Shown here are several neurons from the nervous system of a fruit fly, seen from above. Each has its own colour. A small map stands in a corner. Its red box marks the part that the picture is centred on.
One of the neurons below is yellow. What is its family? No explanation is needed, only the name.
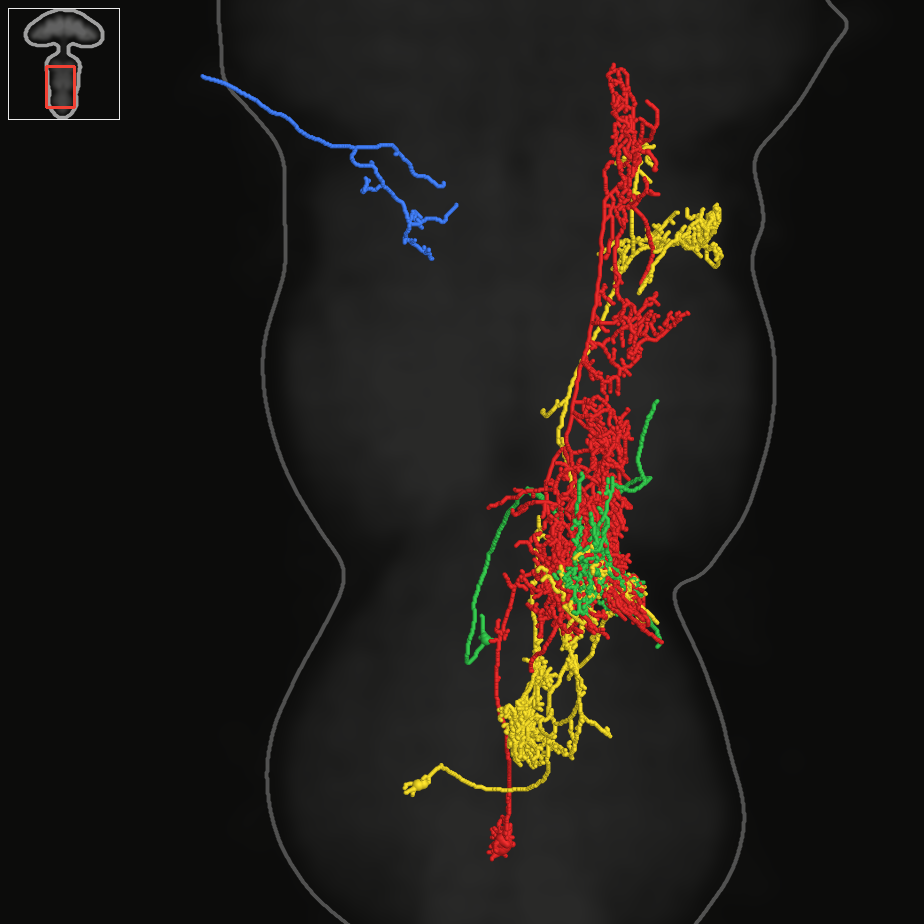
hemilineage 01A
